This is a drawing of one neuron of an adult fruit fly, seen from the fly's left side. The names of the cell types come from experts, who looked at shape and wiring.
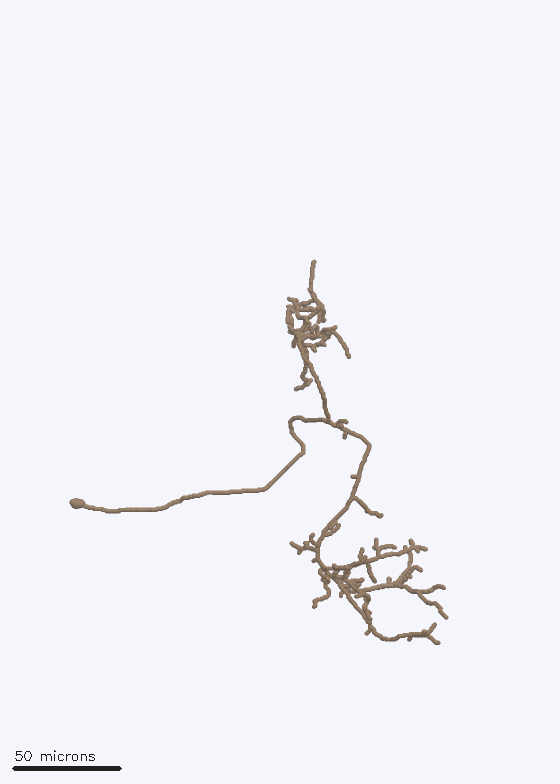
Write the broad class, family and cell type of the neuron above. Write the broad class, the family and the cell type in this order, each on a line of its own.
central-brain intrinsic neuron
hemilineage PSa1
CL121_a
